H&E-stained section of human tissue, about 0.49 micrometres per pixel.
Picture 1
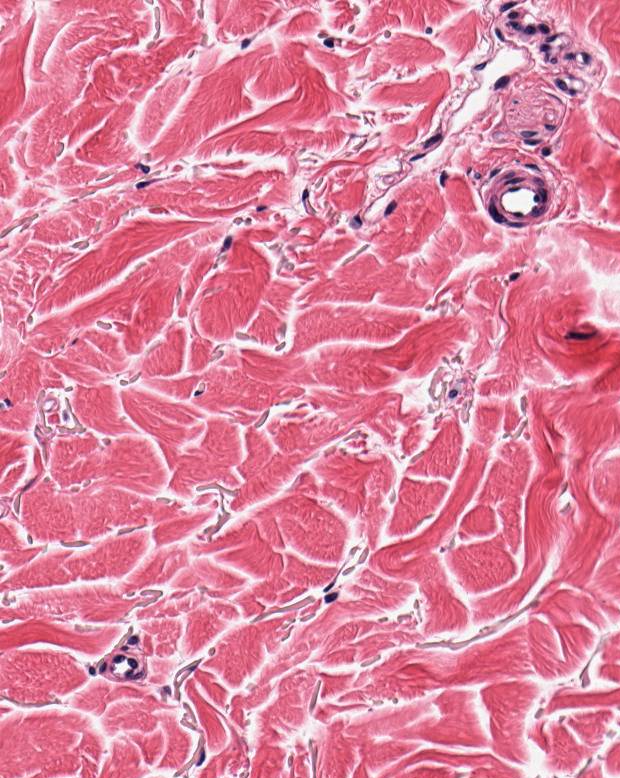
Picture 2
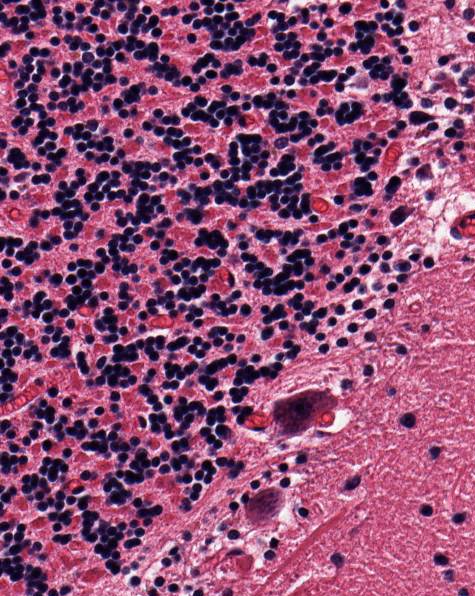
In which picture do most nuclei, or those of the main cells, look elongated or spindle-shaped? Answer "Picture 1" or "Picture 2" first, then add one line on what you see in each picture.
Picture 1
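In picture 1: Nuclei are sparse for the size of the field, and most are slender dark profiles lying in the narrow spaces between fibres.
In picture 2: The dense zone is made of tightly packed small round nuclei that stain very dark with almost no visible cytoplasm.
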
